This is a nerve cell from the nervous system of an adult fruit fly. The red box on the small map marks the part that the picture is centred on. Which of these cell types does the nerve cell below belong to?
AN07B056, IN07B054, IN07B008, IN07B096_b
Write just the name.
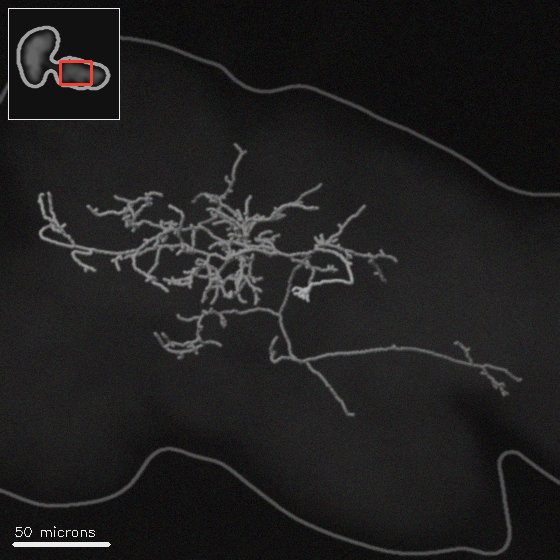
IN07B054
